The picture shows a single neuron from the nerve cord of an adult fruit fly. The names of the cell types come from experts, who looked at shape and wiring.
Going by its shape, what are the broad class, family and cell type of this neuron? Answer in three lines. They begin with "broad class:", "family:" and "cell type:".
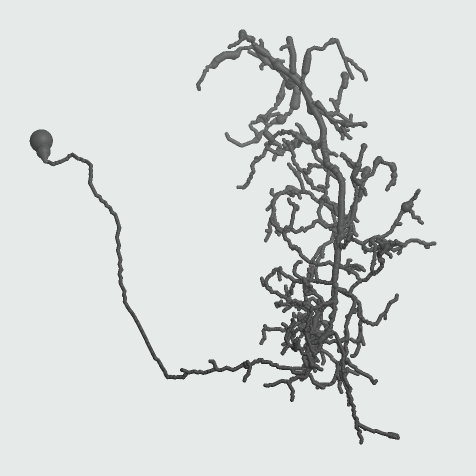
broad class: nerve-cord intrinsic neuron
family: hemilineage 12B
cell type: IN12B023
